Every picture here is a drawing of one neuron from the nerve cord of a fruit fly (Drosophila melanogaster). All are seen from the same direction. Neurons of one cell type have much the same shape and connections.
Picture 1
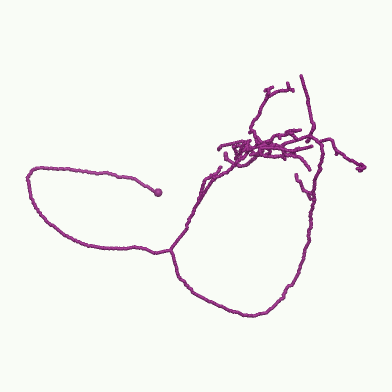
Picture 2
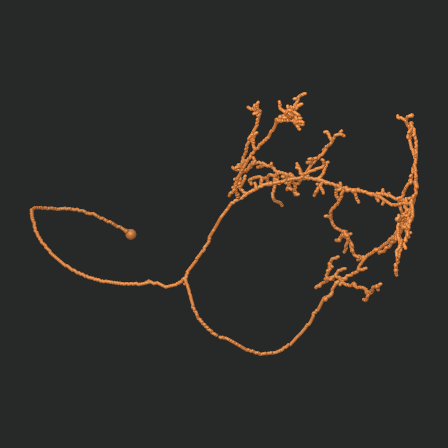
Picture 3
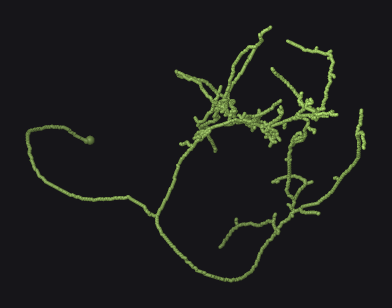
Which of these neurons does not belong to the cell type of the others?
Picture 2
